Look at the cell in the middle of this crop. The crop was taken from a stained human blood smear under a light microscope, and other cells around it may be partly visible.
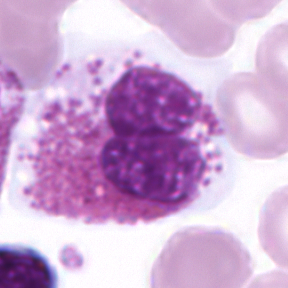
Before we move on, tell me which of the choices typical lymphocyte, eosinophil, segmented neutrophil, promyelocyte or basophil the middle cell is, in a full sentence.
The central cell shown in this smear crop is an eosinophil.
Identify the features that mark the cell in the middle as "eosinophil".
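This cell is an eosinophil. Its nucleus sits toward the right side, with most of the cytoplasm to the left of it. The chromatin is dark purple and coarsely clumped, and the granules are roughly uniform in size.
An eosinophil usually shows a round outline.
This one does not: its outline is ragged, with loose granules scattered beyond its upper and left edges.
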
